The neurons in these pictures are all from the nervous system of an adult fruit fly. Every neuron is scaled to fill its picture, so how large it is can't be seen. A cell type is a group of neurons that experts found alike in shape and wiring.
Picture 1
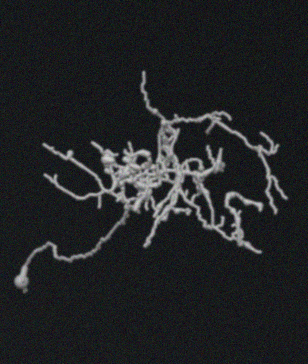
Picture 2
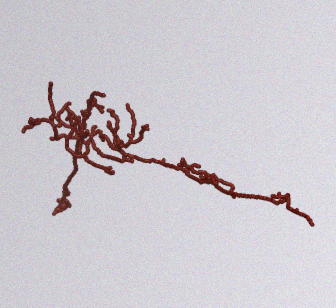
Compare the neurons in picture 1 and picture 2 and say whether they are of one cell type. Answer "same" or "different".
different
